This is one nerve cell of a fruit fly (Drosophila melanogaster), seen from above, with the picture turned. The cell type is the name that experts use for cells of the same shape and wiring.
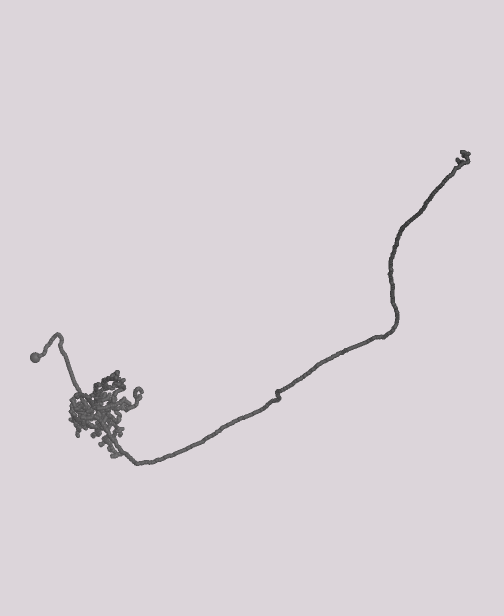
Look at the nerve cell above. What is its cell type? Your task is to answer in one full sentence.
So far as cell type goes, this neuron is MeTu1.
